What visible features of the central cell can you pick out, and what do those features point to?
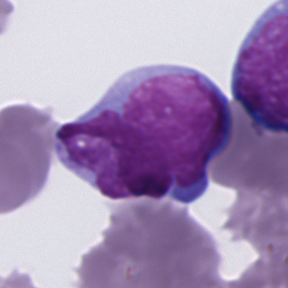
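Looking first at the outline, it is irregular rather than round. The nucleus is irregular too, and folded, with one lobe reaching out toward the left. Around it the cytoplasm is pale blue, and I can find no granules in it. This is a myeloblast.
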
